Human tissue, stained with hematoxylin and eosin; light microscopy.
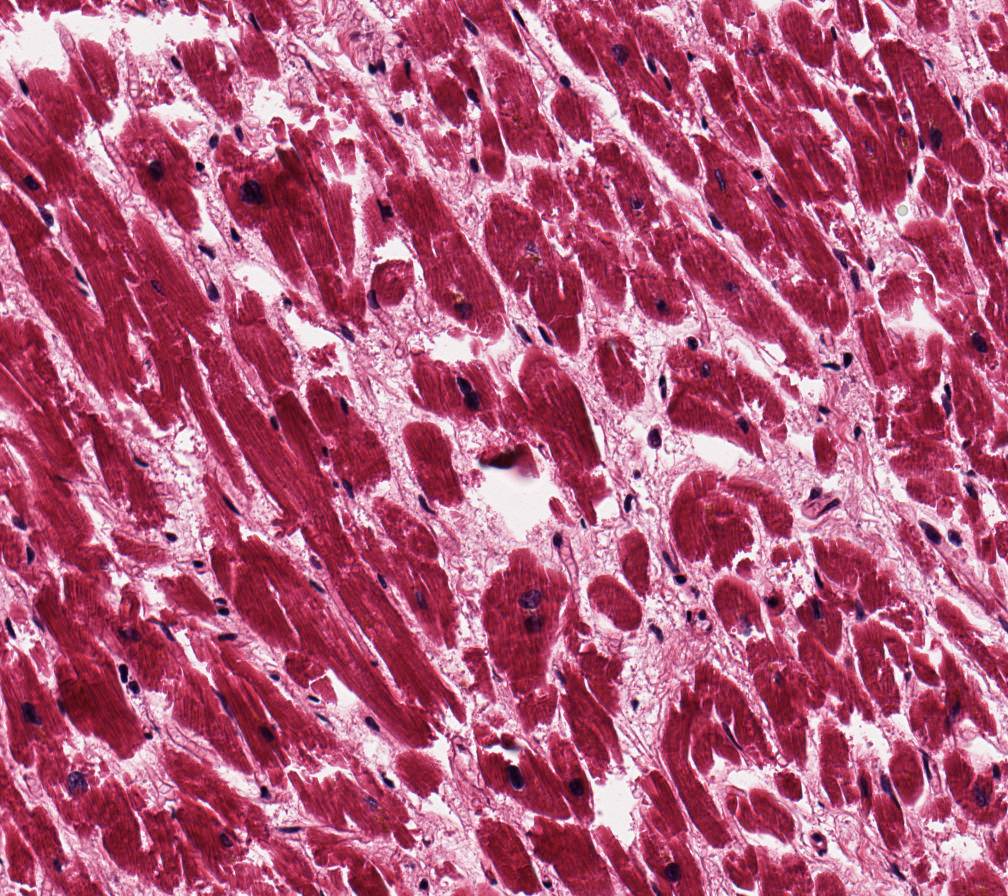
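Left ventricle of the heart (H&E). Cardiac muscle cell nuclei sit centrally within the fibres, and some, for example in the upper left, are enlarged and dark. Toward the lower right, many fibres are cut across as rounded or oval profiles. Between the fibres, small dark elongated nuclei are scattered through the interstitial tissue.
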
